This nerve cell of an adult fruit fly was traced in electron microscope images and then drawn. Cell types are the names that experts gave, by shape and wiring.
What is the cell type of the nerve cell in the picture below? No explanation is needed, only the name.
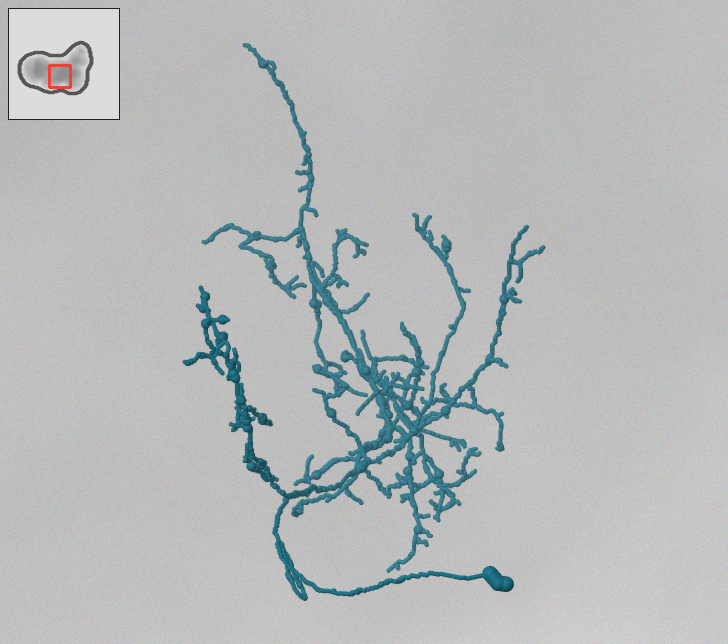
WED020_a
